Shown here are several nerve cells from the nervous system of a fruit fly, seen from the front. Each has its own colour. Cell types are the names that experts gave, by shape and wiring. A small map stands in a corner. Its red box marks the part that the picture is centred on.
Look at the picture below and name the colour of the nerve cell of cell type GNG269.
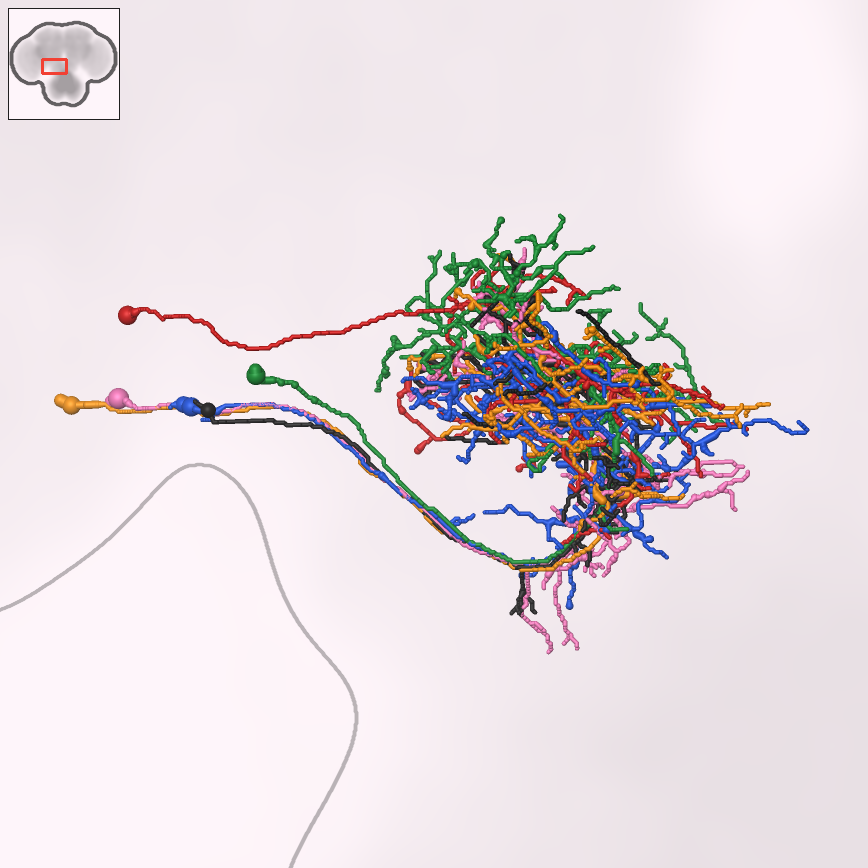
orange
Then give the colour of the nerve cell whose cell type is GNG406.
green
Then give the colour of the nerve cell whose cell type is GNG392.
pink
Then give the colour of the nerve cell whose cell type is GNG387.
red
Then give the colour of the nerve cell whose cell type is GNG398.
black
